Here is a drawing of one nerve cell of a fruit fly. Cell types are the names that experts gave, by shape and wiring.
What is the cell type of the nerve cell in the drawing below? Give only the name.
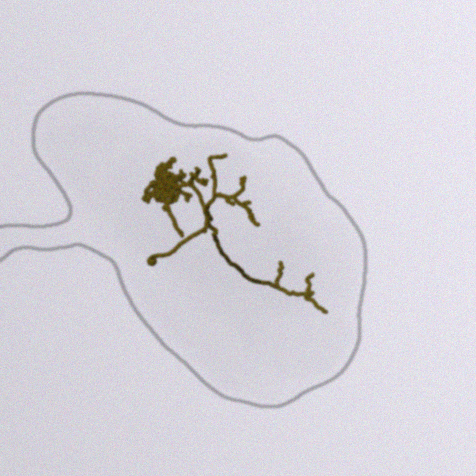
CB1074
